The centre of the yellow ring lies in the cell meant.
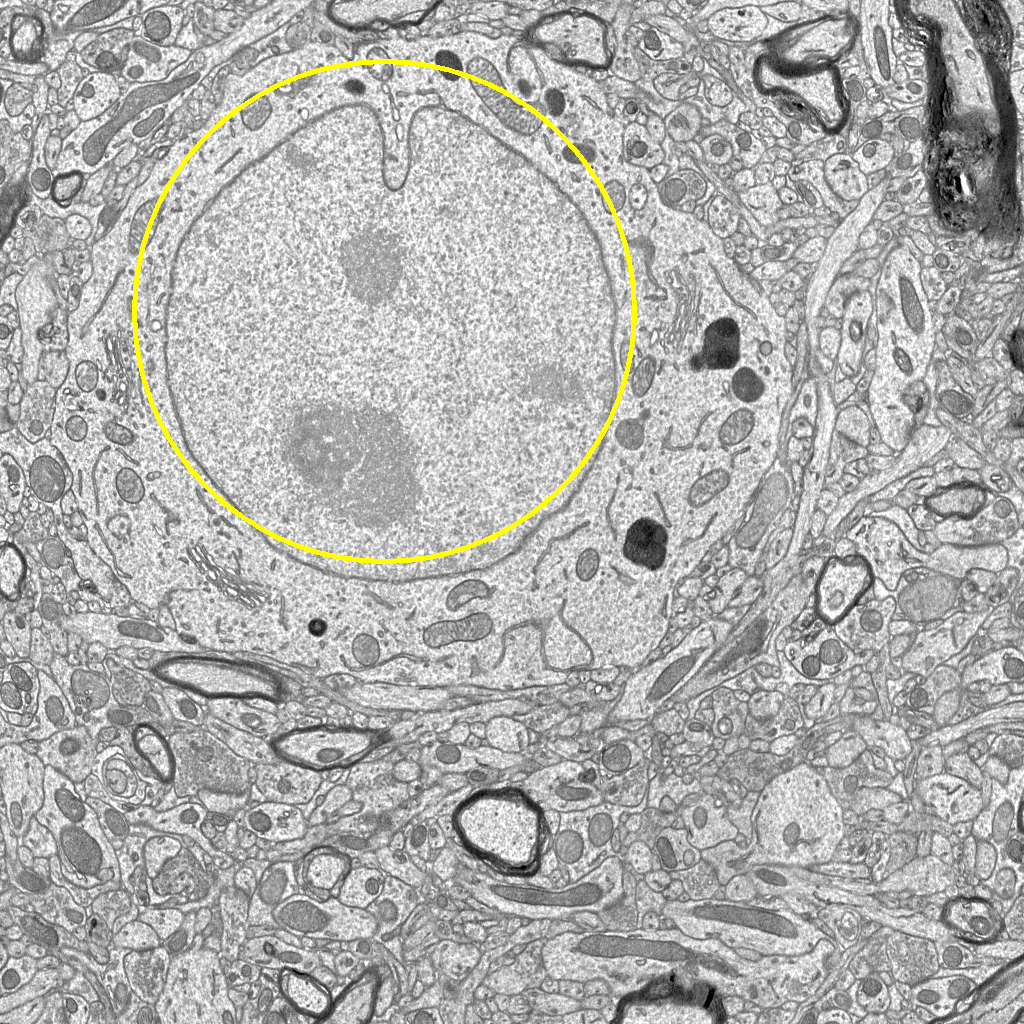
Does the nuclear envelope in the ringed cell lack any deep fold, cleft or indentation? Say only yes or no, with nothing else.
No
